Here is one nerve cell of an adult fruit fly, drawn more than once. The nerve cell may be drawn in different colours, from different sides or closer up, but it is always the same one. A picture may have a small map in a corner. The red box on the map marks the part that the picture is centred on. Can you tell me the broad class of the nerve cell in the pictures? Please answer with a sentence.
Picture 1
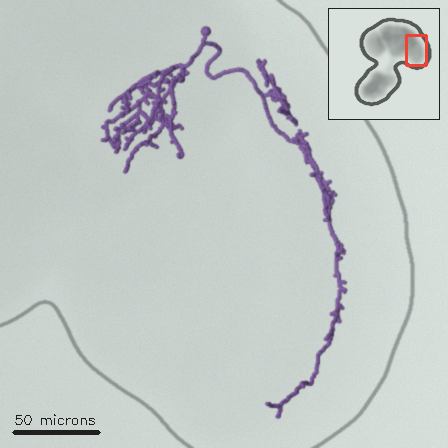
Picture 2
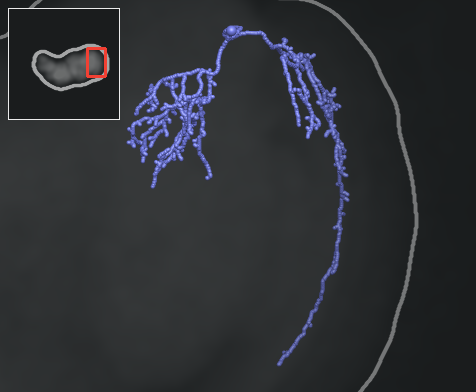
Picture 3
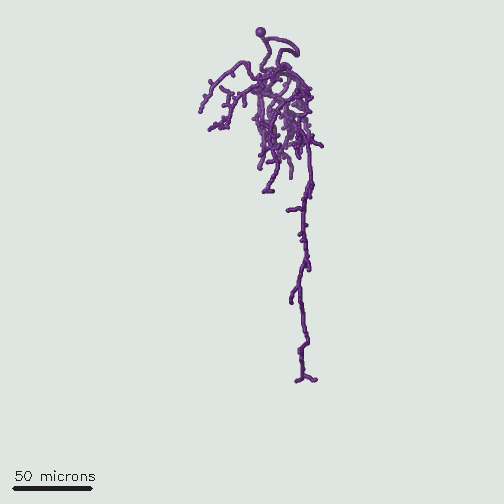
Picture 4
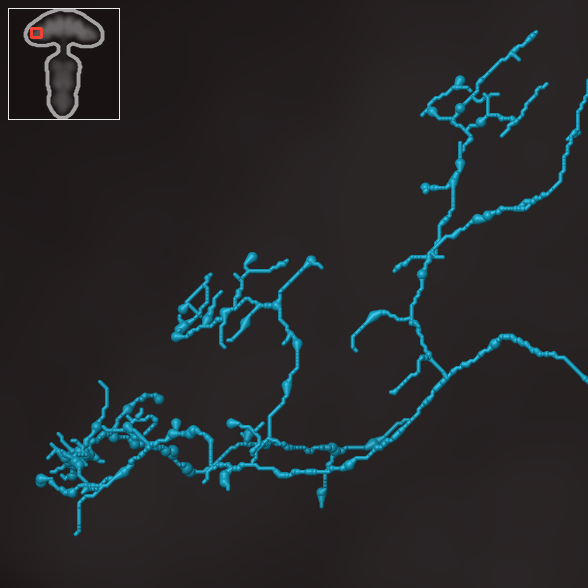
The broad class is optic-lobe intrinsic neuron.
